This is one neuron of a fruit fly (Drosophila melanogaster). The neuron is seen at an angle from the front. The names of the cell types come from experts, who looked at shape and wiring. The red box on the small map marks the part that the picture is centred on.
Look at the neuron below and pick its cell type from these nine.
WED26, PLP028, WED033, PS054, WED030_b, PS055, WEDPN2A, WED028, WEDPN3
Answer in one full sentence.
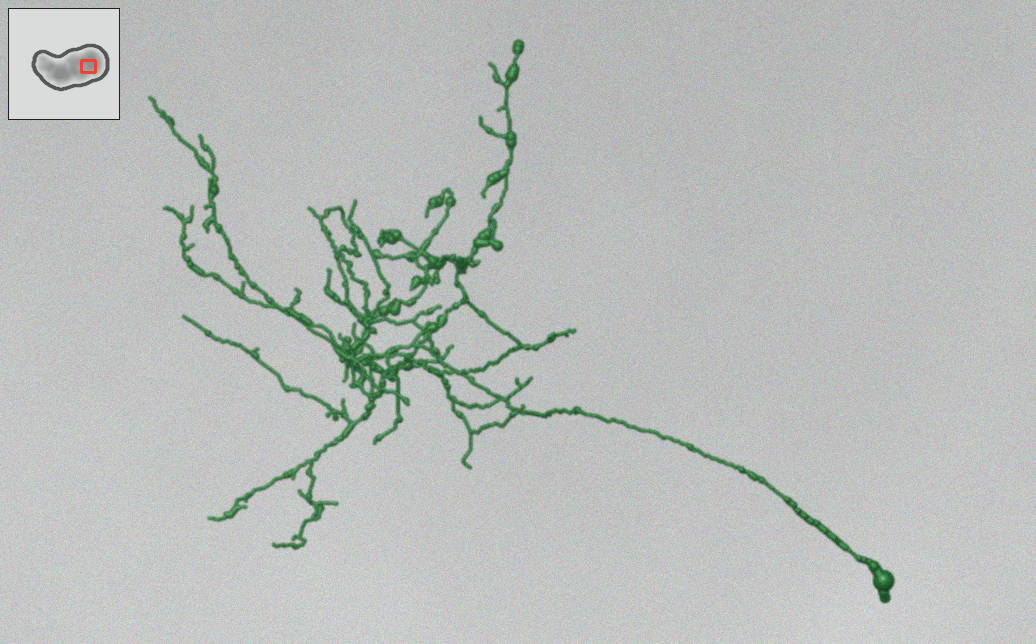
The cell type that fits this neuron is WED028.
